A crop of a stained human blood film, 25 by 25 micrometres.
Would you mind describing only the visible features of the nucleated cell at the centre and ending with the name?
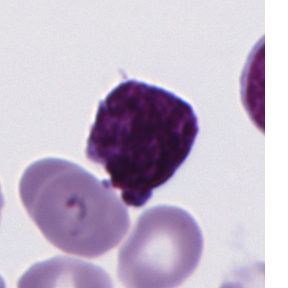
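Measuring about 11 micrometres across, the cell has a roughly round outline that is somewhat angular and uneven. A small rounded knob juts out from its bottom. The nucleus is a single unlobed mass about 10 micrometres across, filling about 90% of the cell's area. Its chromatin is dark purple and coarsely clumped. The cell is a myeloblast.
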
